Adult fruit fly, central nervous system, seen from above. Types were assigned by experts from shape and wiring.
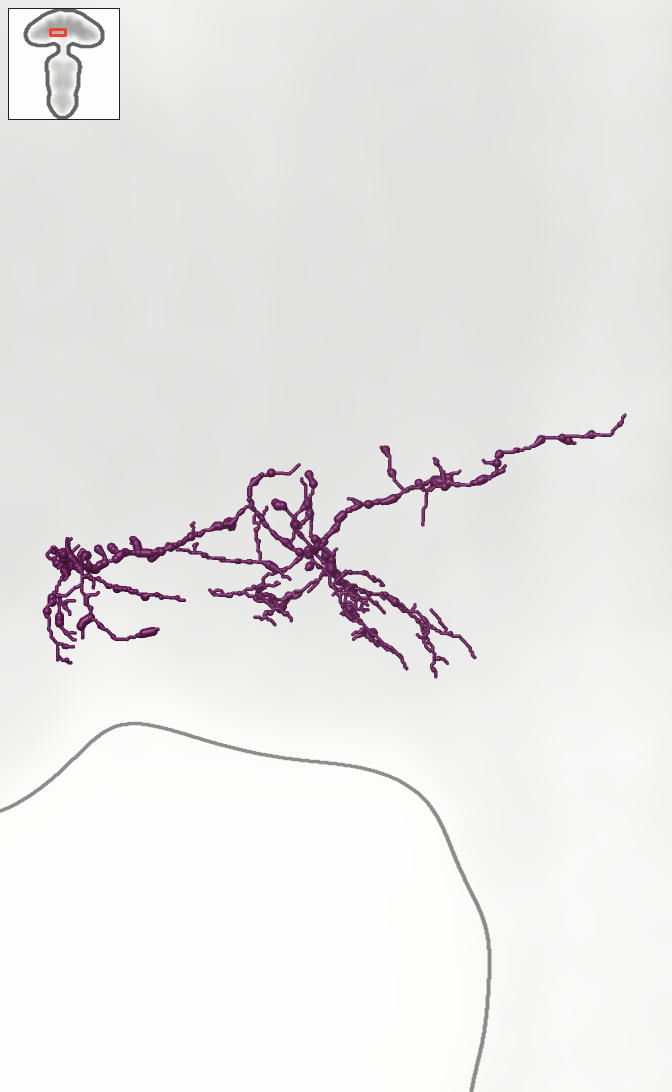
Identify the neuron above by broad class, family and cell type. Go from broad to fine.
central-brain intrinsic neuron; hemilineage DM1_antero_ventral; PS115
